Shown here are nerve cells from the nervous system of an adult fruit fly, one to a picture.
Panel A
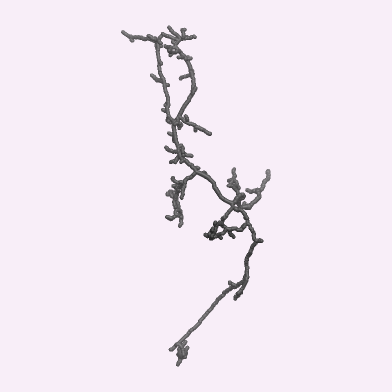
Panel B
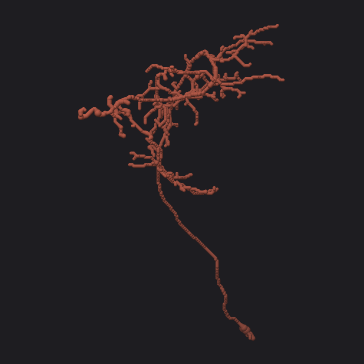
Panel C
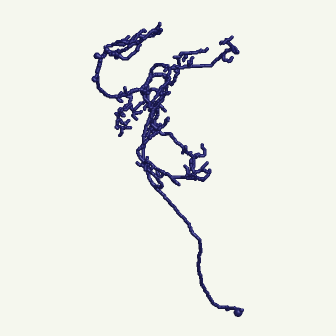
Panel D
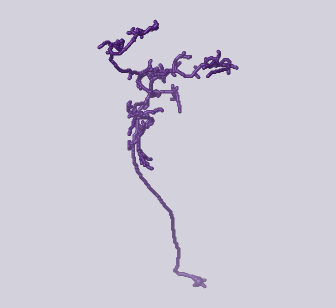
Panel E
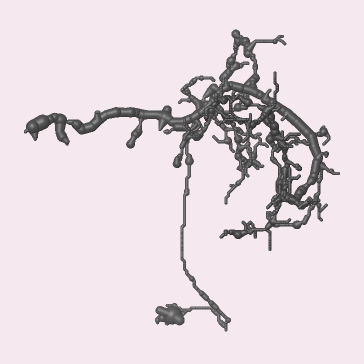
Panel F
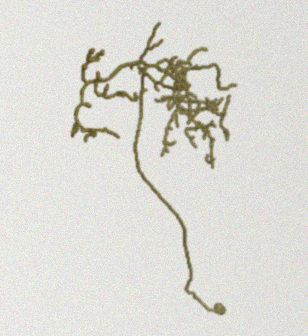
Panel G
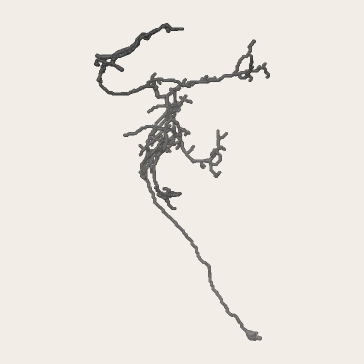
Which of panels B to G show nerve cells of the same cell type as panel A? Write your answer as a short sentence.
Panel B and panel E are of the same cell type.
